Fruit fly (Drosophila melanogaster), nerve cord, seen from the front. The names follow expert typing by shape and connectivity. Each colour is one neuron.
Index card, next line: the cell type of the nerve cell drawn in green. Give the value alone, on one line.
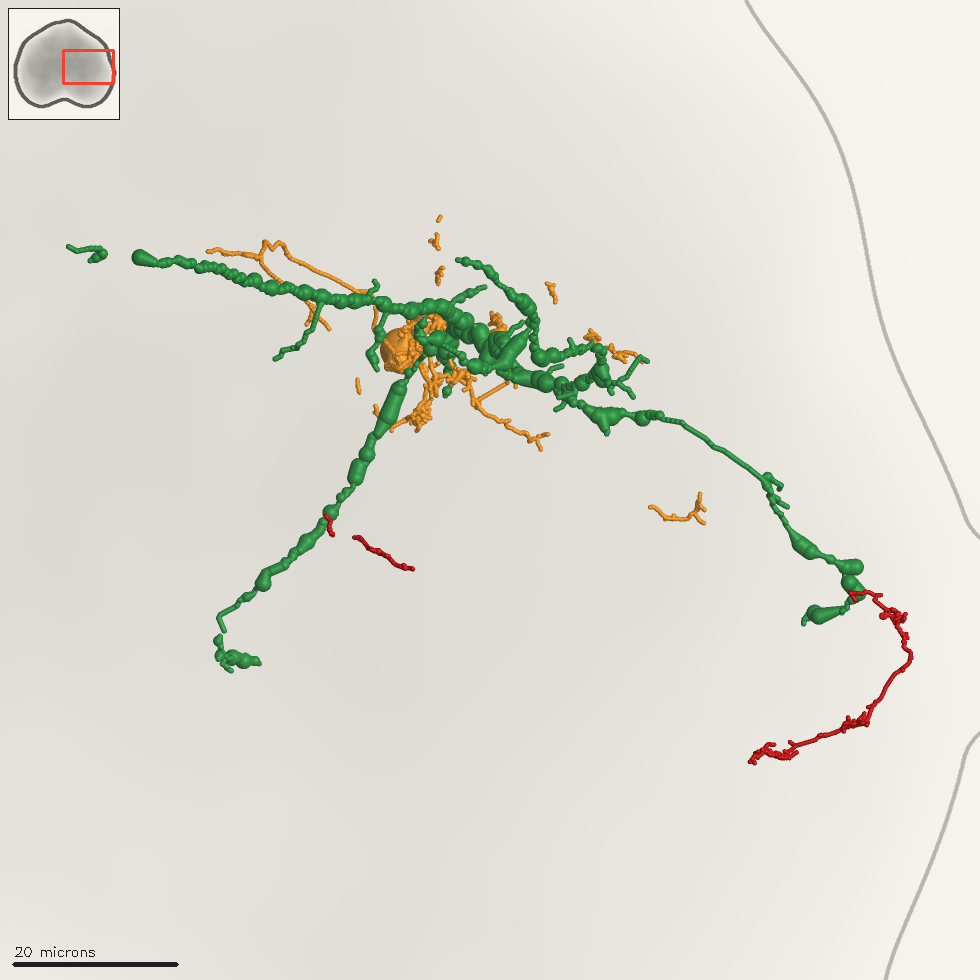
ltm2-femur MN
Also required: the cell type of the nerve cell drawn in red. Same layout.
ltm1-tibia MN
